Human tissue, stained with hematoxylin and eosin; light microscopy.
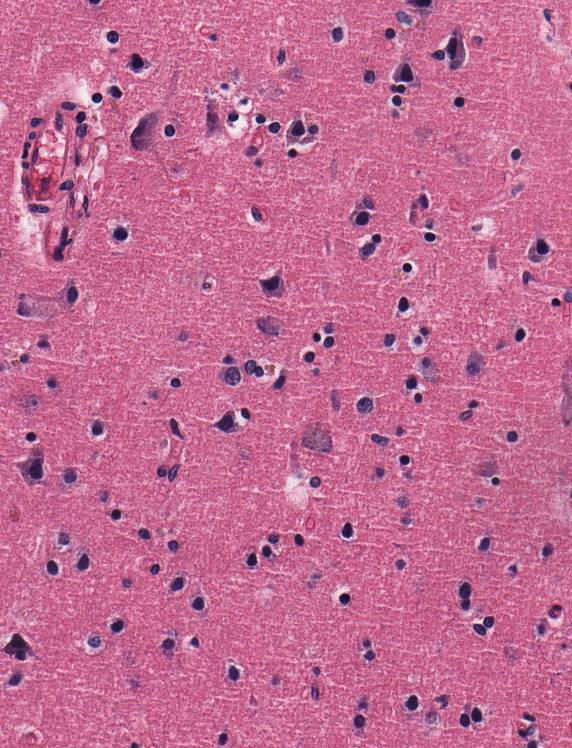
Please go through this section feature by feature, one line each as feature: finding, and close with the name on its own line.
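Matrix: finely fibrillary, pink
Arrangement: cells scattered singly, not in glands or sheets
Cells: mostly small, round, dark nuclei with little visible cytoplasm, across the whole field
Vessel: at the upper left edge, holding red blood cells
Epithelium and glandular structures: none anywhere
Name: cerebral cortex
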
